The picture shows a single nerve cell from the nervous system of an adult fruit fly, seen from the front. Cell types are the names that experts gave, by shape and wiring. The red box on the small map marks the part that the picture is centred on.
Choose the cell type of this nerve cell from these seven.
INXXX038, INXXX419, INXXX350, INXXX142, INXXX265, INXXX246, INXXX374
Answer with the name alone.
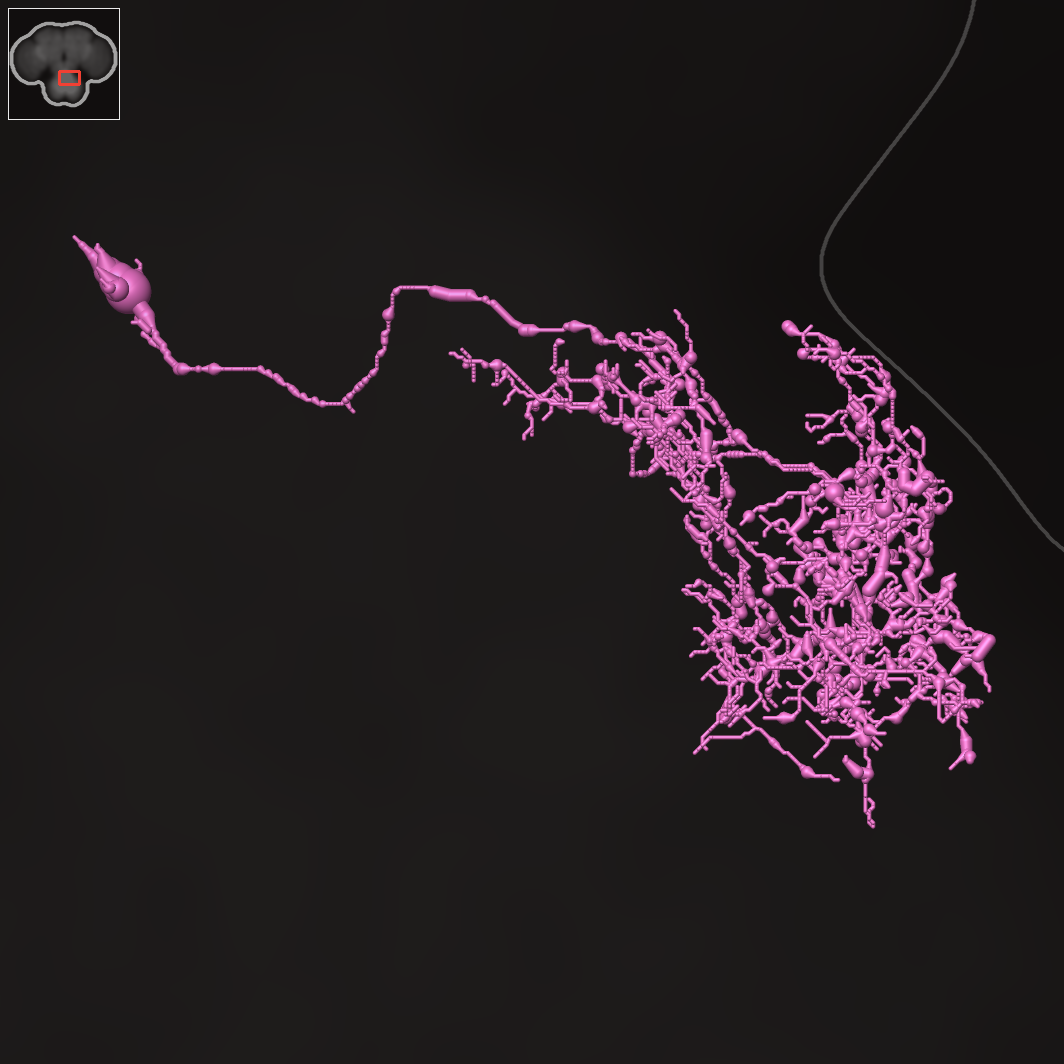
INXXX142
